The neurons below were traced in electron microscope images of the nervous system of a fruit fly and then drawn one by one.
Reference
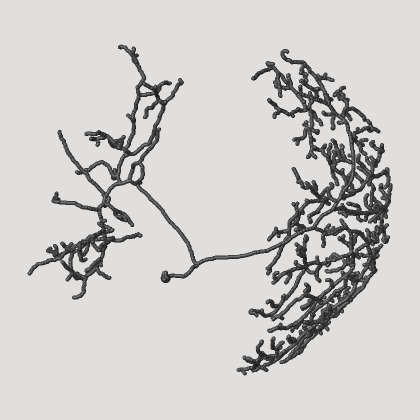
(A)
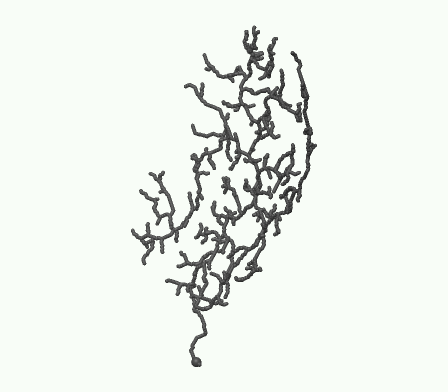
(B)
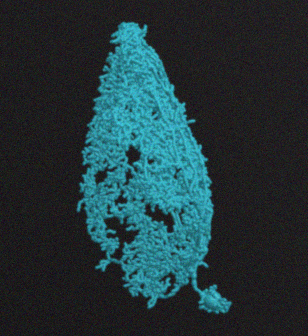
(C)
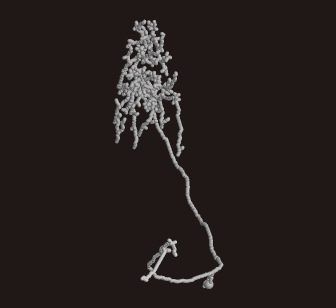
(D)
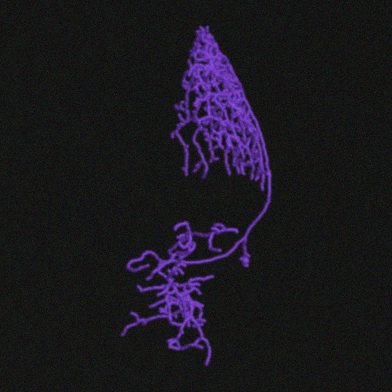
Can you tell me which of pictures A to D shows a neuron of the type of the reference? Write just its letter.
D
